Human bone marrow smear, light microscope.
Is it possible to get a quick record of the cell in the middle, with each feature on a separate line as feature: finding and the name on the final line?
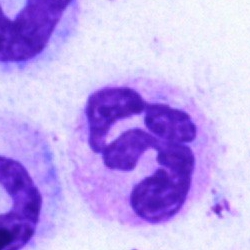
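Shape: round, and smooth all the way round, I'd say
Chromatin: dark purple, densely clumped
Vacuoles: none that I can find in the cytoplasm
So it's: segmented neutrophil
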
